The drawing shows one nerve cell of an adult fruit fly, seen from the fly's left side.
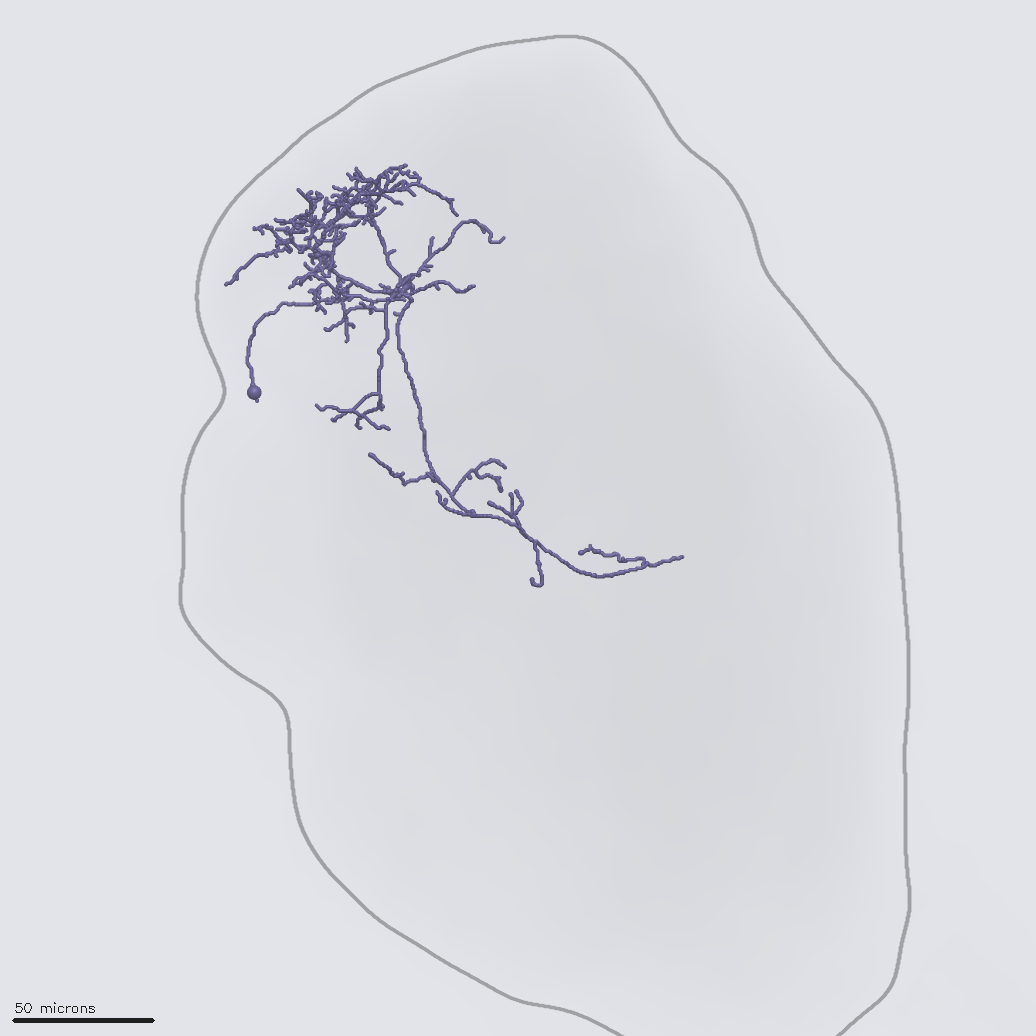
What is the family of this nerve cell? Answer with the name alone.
hemilineage CREa2_ventral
